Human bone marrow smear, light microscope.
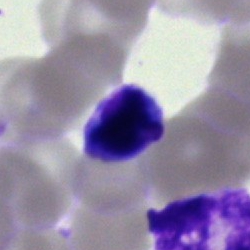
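Lymphocyte, the central cell in a stained human bone marrow smear. The nucleus occupies nearly the entire cell and shows no nucleoli. Cytoplasm is scant, no more than a thin rim at the margin, and no granules are visible.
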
